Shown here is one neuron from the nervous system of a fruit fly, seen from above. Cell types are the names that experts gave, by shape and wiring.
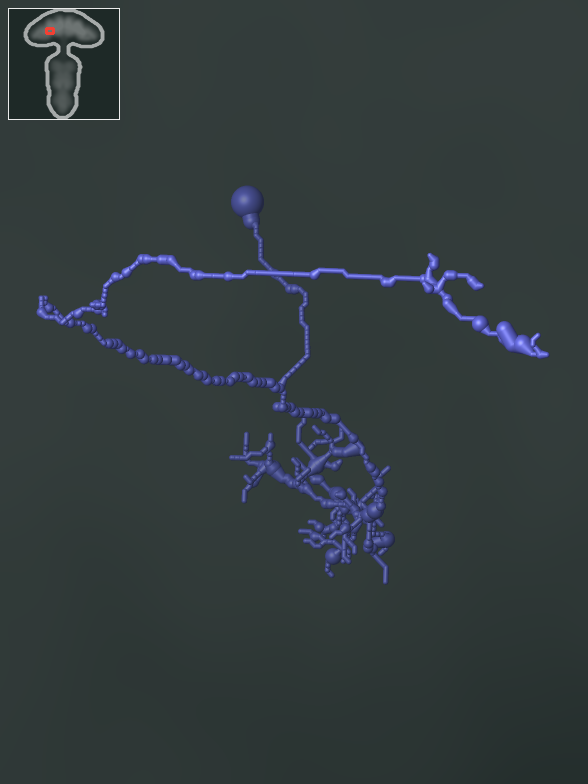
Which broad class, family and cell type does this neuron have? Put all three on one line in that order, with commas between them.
visual projection neuron, LC, LC30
